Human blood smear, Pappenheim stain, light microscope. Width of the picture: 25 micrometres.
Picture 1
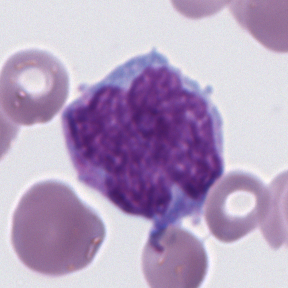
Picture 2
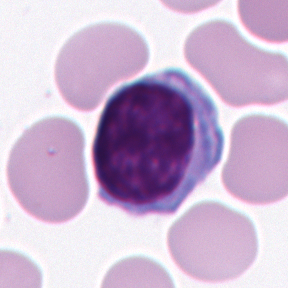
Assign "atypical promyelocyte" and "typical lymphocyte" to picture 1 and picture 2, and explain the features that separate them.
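Assignment first: picture 1 shows the atypical promyelocyte, and picture 2 the typical lymphocyte. Item one, the outline: in picture 1 it is angular and irregular rather than round, with a tapering cytoplasmic tail from the bottom; in picture 2 it is only slightly irregular, angular along the right side. Item two, the nucleus: in picture 1 it is irregular, divided by clefts into several lobes, and fills most of the cell; in picture 2 it is round to oval, about 11 by 9 micrometres, with no indentation or lobes.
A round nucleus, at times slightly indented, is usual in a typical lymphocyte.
Item three, the chromatin: in picture 2 it is dense and dark purple, in coarse clumps.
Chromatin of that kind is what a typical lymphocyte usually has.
Item four, the cytoplasm: picture 1 leaves only a narrow pale blue rim, while the cytoplasm in picture 2 is pale greyish blue. Item five, granules: neither cell shows any, so this point does not separate them.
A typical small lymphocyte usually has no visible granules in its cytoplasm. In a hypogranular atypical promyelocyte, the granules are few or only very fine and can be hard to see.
Item six, size: the cell in picture 1 is about 2 times as wide as a red cell lying whole in that picture. Item seven, vacuoles: none are visible in the cytoplasm of picture 2.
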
